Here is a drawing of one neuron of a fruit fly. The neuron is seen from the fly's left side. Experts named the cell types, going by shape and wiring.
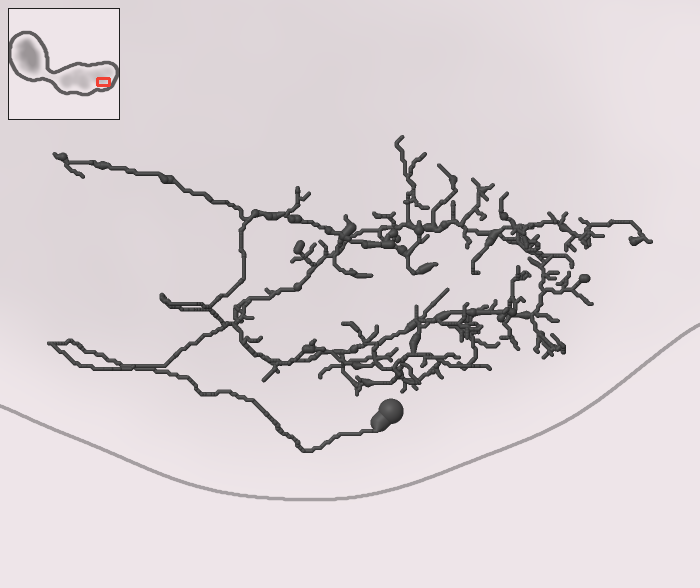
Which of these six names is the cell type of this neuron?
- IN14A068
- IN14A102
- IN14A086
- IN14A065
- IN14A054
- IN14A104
IN14A104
